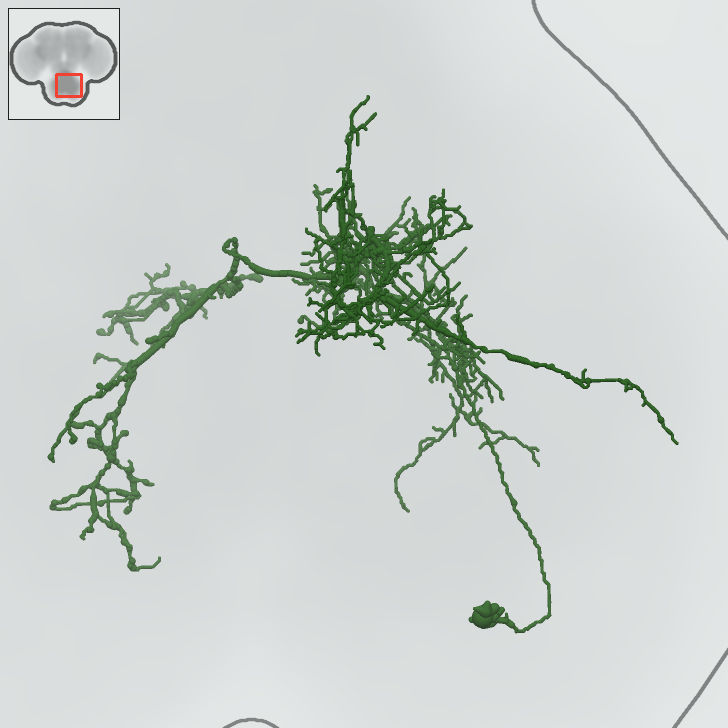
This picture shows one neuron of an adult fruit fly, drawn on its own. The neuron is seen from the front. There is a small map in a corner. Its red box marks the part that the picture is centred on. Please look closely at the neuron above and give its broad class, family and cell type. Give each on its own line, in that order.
nerve-cord intrinsic neuron
hemilineage 07B
IN07B023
